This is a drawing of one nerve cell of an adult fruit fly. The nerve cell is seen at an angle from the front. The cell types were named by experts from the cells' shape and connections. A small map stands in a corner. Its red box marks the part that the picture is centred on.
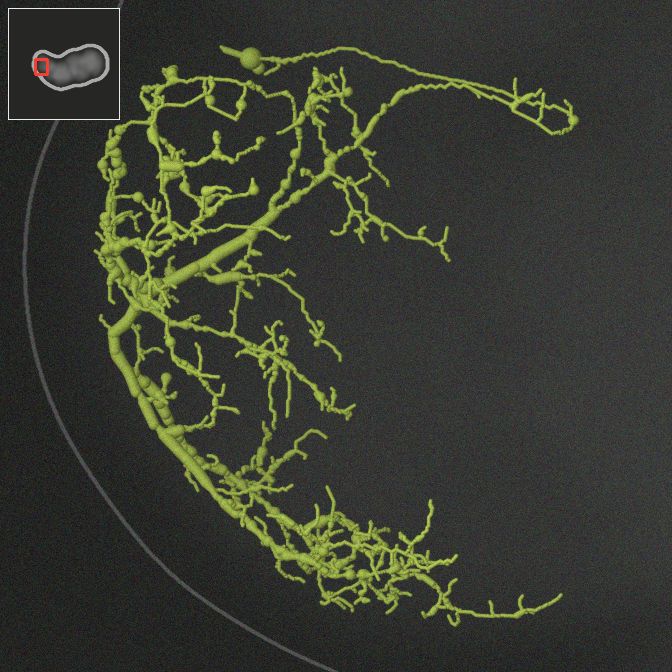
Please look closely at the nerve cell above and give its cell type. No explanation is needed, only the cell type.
IN03A053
